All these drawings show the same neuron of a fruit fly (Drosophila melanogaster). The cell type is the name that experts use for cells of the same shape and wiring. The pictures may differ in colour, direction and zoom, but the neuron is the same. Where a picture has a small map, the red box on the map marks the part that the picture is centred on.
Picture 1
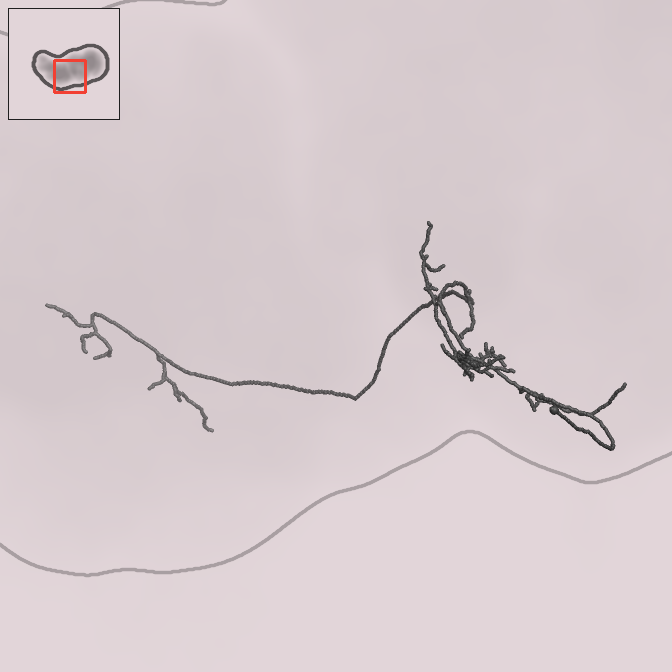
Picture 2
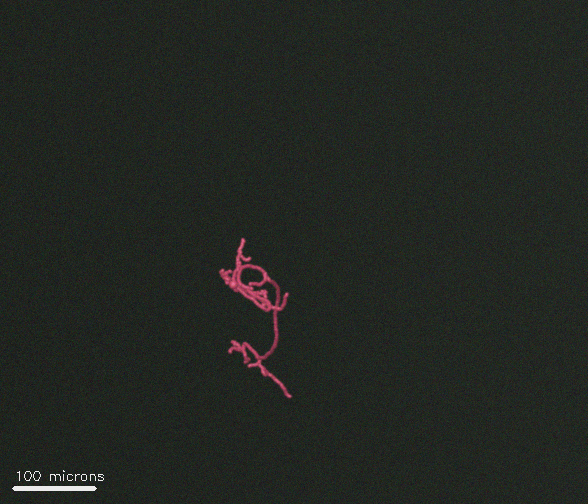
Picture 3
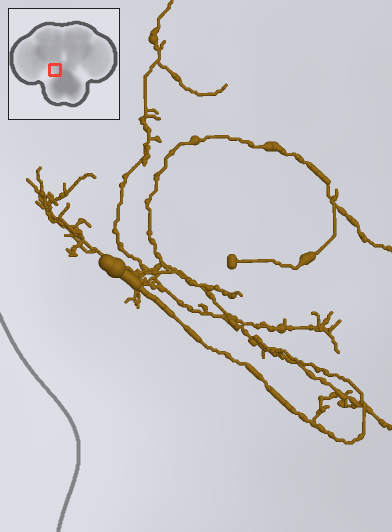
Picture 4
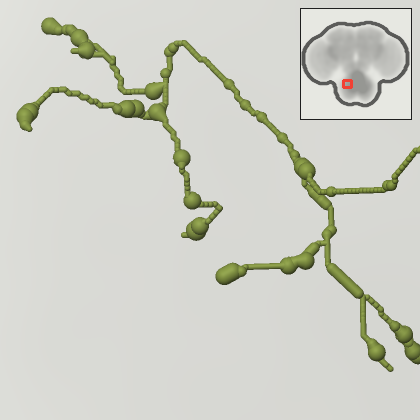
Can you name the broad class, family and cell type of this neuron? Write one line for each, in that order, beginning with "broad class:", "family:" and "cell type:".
broad class: descending neuron
family: hemilineage MX12
cell type: DNge020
